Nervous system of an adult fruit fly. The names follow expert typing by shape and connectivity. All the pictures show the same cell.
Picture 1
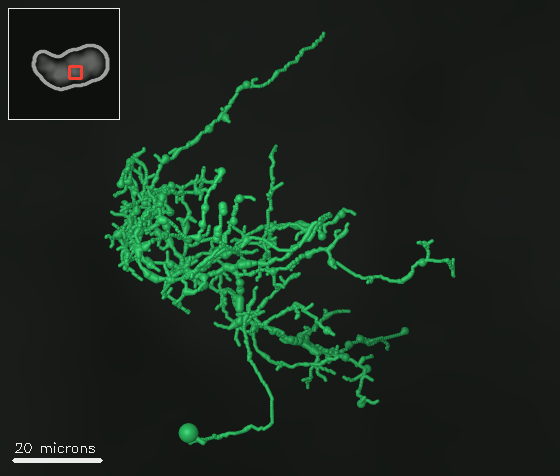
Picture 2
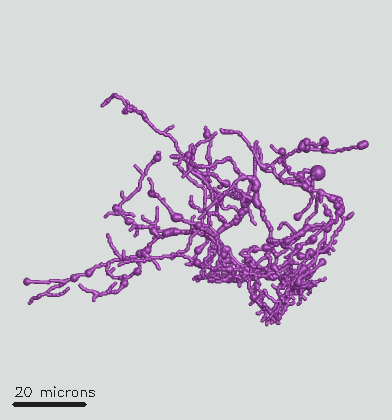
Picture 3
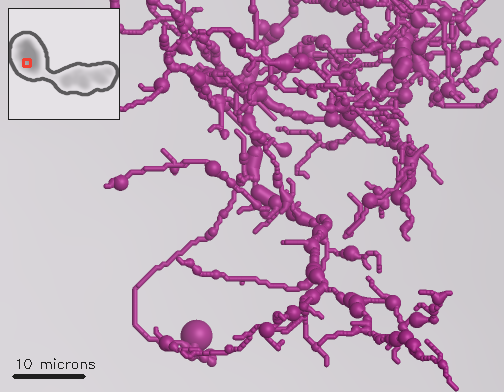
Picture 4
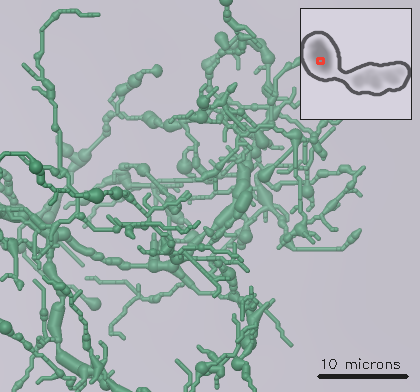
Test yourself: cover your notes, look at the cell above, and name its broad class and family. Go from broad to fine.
central-brain intrinsic neuron; hemilineage WEDa1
